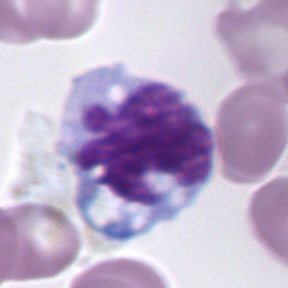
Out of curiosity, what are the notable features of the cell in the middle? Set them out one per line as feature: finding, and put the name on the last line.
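Outline: irregular, ragged at the upper left
Nucleus: takes up much of the cell, lying toward the upper right
Vacuoles: several, clear, in the cytoplasm below the nucleus
Granules: no distinct coarse ones in the cytoplasm
Name: monocyte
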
